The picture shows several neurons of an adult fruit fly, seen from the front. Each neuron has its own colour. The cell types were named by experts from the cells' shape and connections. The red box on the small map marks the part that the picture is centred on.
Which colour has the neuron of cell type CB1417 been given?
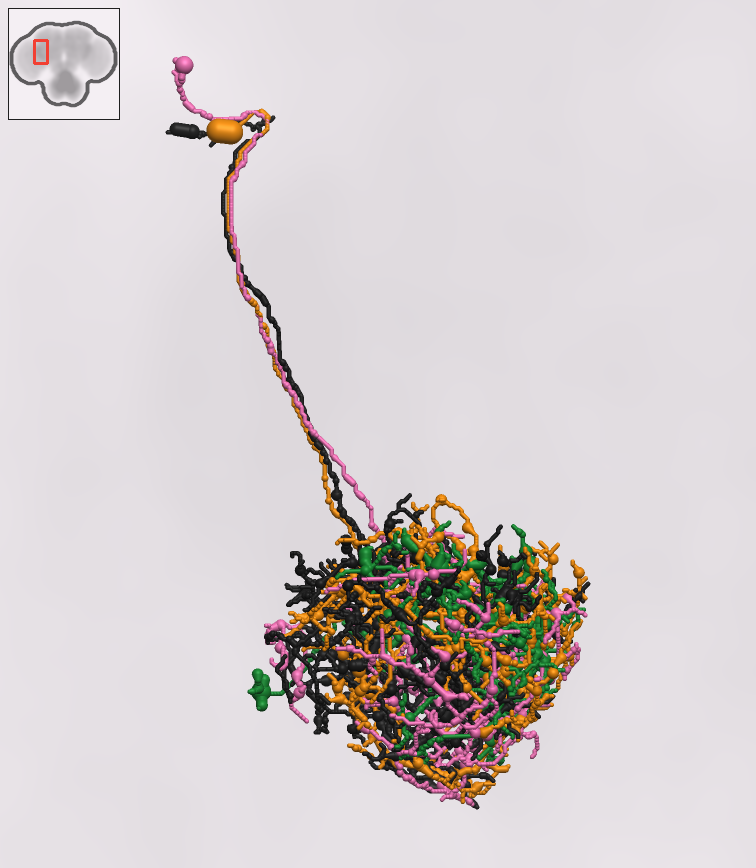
pink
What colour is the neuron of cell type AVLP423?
orange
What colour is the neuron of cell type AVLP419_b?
black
